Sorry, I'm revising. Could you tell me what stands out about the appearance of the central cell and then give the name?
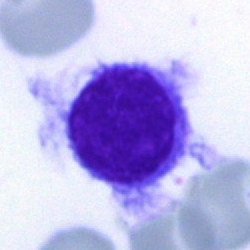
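Dense, deep purple chromatin, faintly mottled. Cytoplasm pale greyish lilac, without vacuoles. Ragged, frayed cytoplasmic projections around the cell margin. Identity: hairy cell.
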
